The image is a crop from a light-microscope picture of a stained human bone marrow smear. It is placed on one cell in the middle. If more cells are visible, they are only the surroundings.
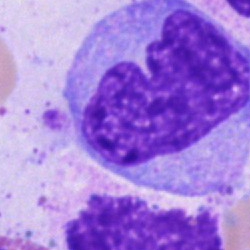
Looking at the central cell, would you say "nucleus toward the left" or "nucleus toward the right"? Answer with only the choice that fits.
Nucleus toward the right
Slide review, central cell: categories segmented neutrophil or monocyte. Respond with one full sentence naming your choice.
The middle cell in this particular crop is a monocyte.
